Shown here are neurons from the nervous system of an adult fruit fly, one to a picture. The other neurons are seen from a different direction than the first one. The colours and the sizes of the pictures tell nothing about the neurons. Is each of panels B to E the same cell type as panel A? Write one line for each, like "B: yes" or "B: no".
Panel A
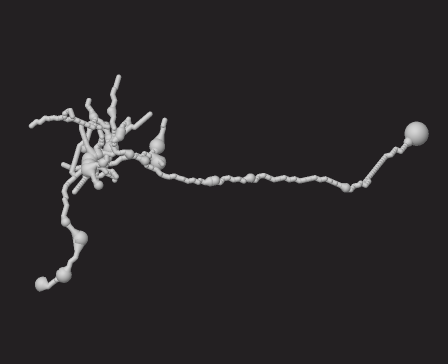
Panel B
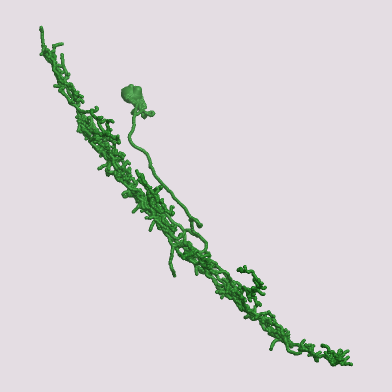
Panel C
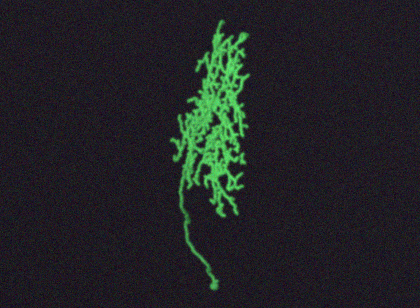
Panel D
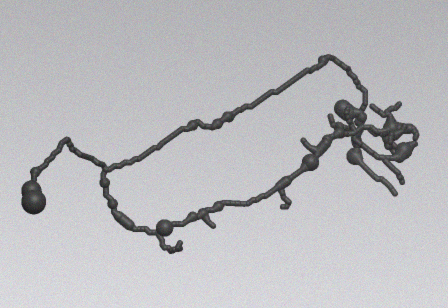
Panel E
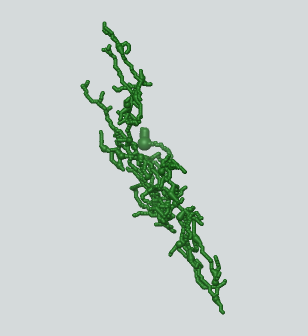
B: no
C: no
D: yes
E: no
